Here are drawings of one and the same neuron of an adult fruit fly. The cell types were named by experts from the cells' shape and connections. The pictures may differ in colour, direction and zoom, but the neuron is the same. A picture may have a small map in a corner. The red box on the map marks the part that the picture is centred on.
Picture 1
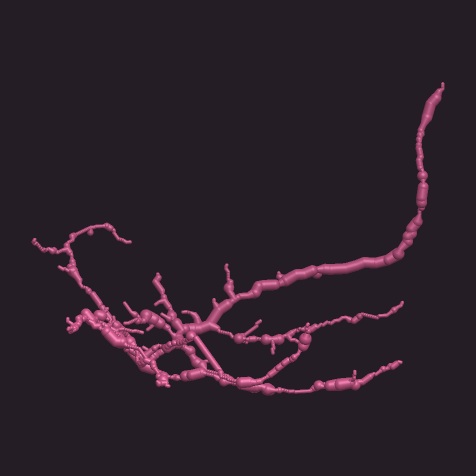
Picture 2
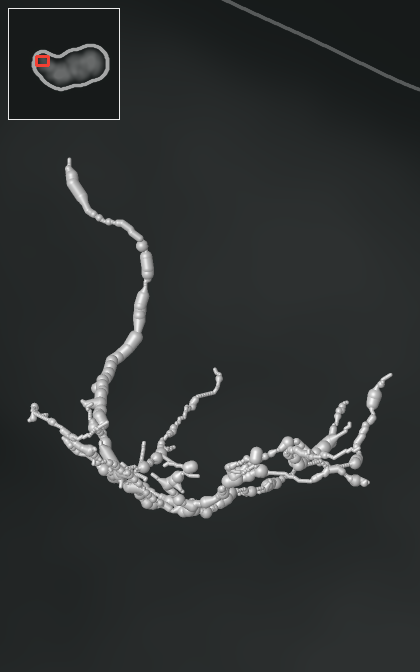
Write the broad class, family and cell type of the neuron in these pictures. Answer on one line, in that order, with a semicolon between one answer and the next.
sensory neuron entering the nerve cord; class chemosensory; SNch01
